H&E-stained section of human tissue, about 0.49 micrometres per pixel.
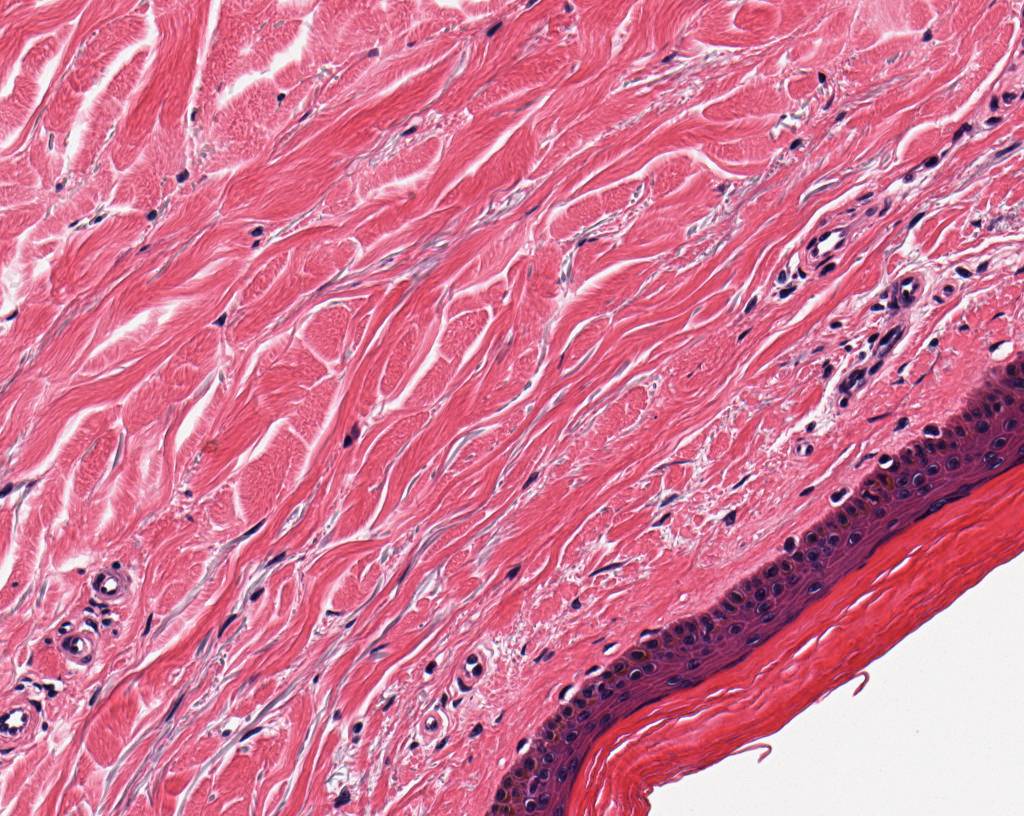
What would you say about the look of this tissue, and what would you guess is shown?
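First, a thick, bright red layer of compact keratin without nuclei covers the surface, with empty white space beyond it in the lower right corner. Next, the epidermal basal cells contain brown pigment granules. The epidermis–dermis junction is flat, without prominent rete ridges. Finally: skin of the lower leg.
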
